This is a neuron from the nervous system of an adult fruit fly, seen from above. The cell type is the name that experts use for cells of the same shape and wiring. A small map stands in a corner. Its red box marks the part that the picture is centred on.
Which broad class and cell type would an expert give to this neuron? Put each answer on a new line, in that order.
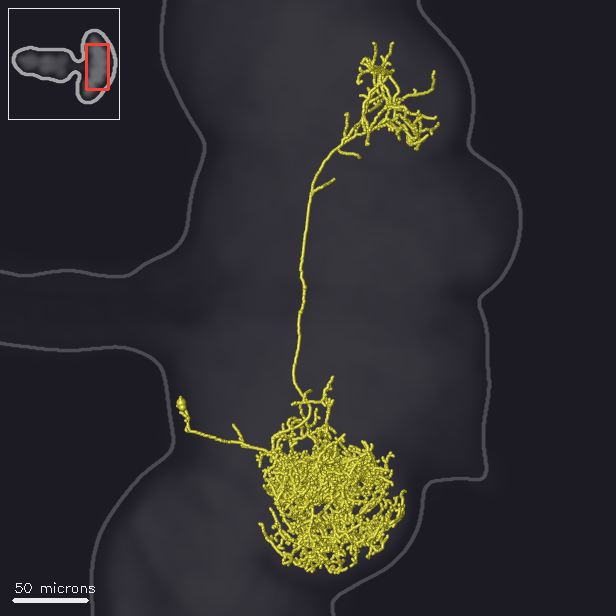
central-brain intrinsic neuron
AVLP501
